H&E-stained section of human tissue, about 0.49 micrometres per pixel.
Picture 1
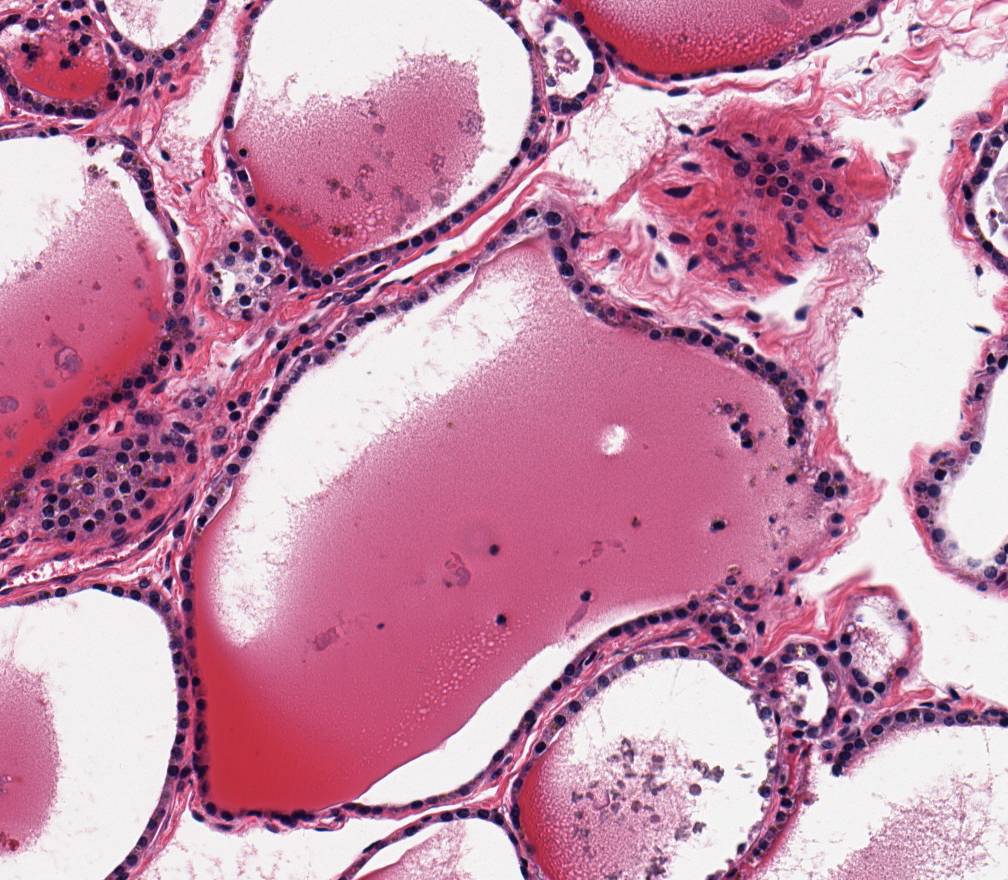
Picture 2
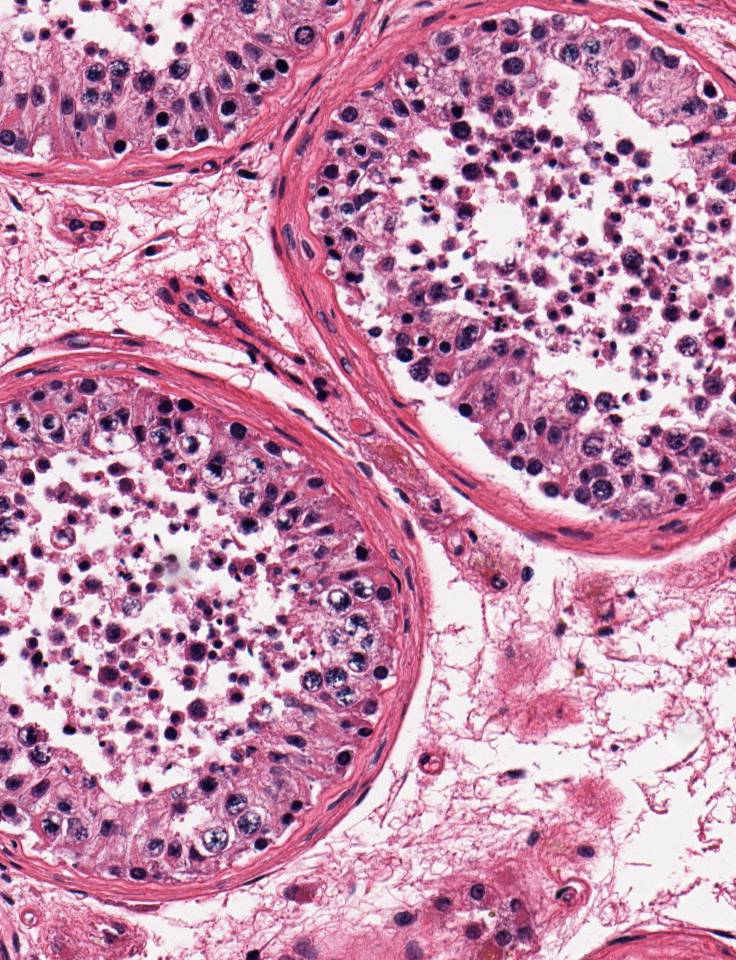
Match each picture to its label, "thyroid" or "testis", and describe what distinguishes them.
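Thyroid appears in picture 1 and testis in picture 2. The thyroid consists of closely packed rounded follicles of widely varying size, the largest central, separated by thin pink fibrous stroma. A single layer of flattened to low cuboidal cells lines each follicle; their nuclei are small, round, dark, evenly spaced and non-overlapping. The testis has tubules lined by germ-cell epithelium several cells thick, with large round cells of coarse, thread-like chromatin in the middle layers, clearest at lower right of the left tubule. Between the tubules lies a loose, pale, wispy stroma.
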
